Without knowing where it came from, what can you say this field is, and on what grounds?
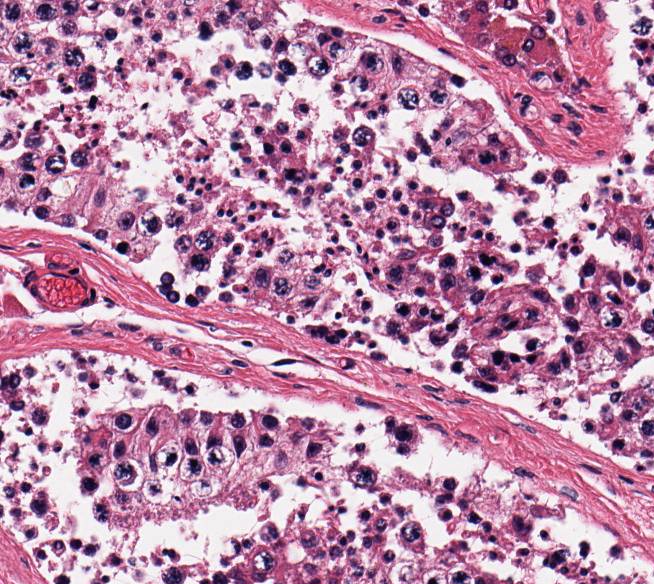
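Identification: seminiferous tubule. First, pink fibrous bands divide the field into crowded cellular compartments, the widest band running diagonally from the left edge toward the lower right. Second, a row of large cells with big round nuclei and pale, partly clear cytoplasm lines the lower compartment's edge facing that band. Third, numerous small, round, very dark condensed nuclei lie scattered above and below it. Fourth, many irregular white gaps loosely separate the cells.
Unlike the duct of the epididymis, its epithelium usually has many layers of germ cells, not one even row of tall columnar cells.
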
